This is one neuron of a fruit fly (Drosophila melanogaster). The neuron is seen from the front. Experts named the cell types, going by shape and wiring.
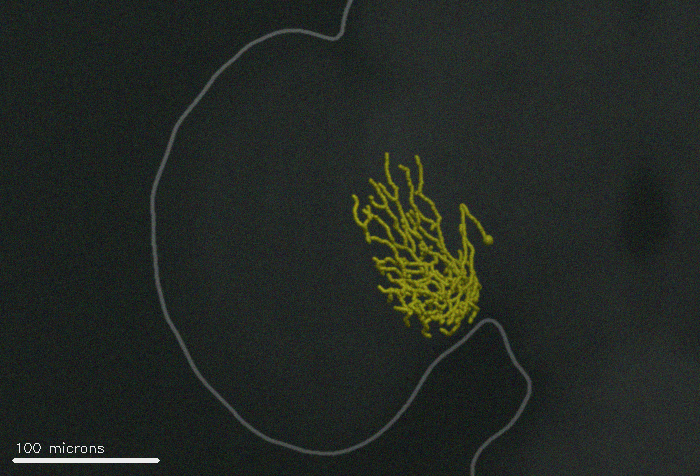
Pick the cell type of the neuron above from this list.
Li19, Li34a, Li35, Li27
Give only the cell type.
Li19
